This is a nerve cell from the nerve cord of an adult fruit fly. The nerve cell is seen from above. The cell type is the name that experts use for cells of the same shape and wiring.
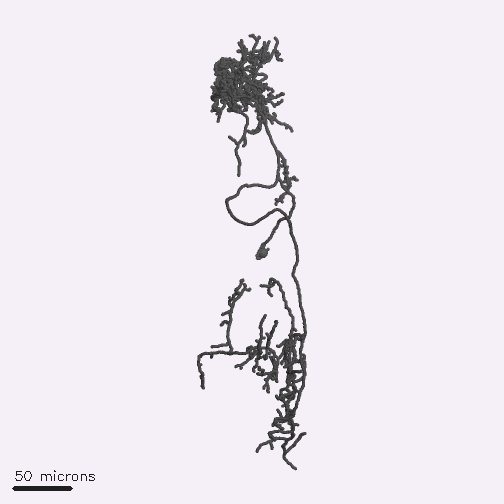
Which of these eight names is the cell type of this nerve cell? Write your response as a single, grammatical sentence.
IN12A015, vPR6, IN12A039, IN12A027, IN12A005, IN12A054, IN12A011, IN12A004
The cell type designation of this nerve cell is IN12A005.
